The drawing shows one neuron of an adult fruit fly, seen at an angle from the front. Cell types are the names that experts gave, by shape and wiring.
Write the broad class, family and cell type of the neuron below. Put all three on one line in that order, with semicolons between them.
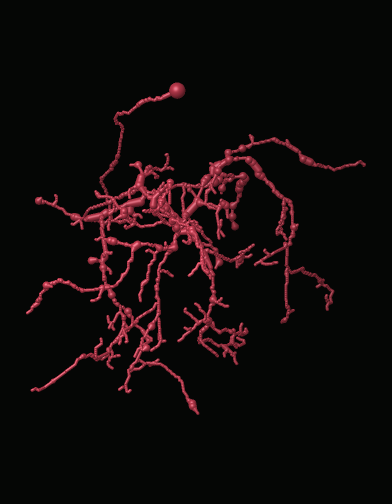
nerve-cord intrinsic neuron; hemilineage 11B; IN11B017_a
